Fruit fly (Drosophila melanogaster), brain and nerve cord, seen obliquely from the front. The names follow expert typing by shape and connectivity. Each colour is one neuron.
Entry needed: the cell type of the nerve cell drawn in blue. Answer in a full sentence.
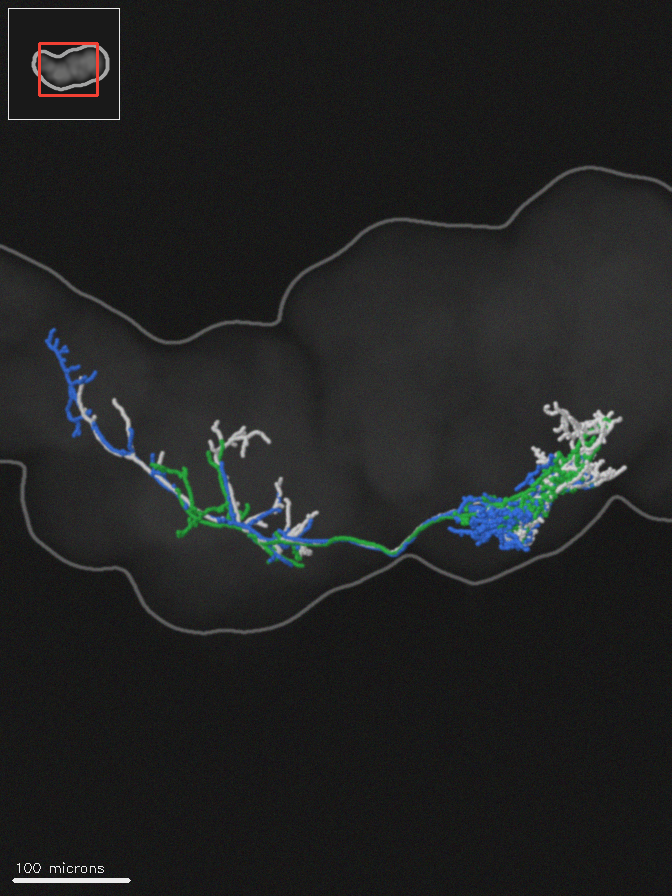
The cell type is DNg87.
